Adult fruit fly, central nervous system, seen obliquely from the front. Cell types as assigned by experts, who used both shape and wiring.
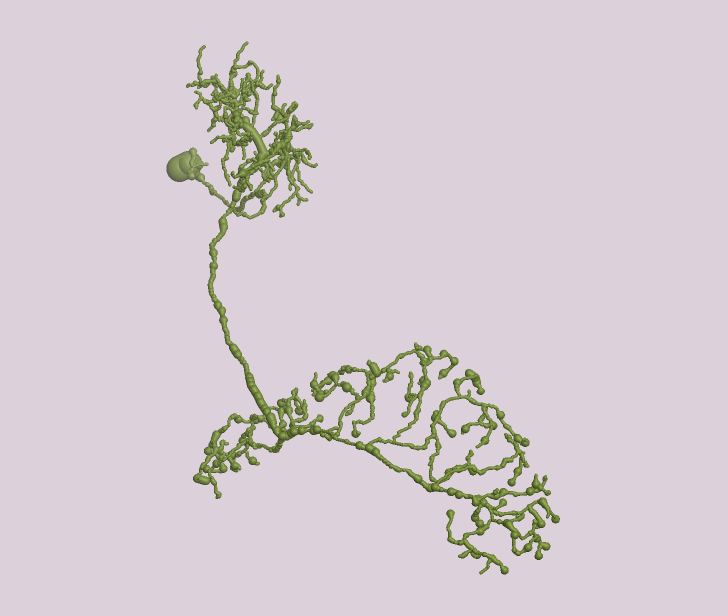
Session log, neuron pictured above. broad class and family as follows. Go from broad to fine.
central-brain intrinsic neuron; hemilineage DL1_dorsal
